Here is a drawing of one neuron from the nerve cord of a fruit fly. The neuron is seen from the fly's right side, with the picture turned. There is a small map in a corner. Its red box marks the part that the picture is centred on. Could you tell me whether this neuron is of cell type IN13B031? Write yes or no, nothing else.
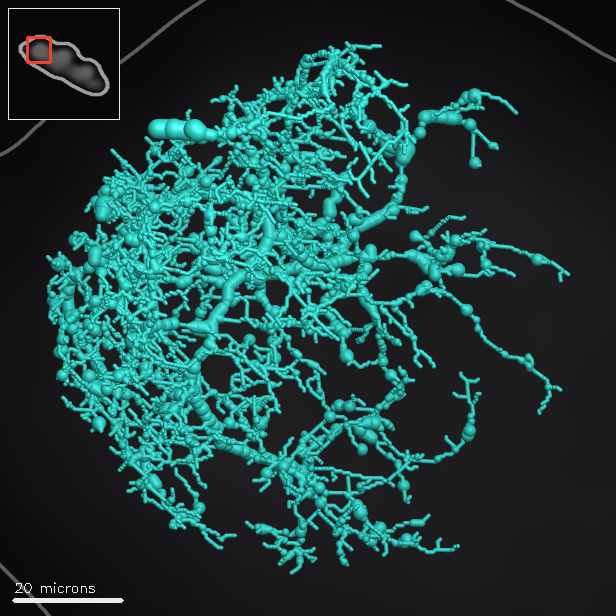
no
